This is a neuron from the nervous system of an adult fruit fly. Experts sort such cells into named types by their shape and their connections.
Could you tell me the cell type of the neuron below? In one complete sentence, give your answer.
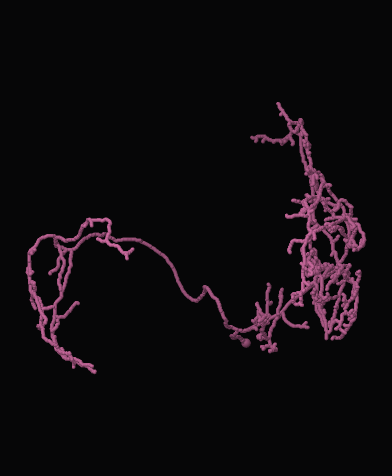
It is the cell type INXXX083 to which this neuron belongs.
